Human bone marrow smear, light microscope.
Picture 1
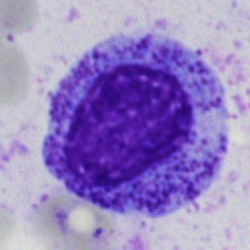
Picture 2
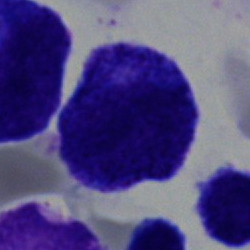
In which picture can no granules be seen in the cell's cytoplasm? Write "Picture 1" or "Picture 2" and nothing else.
Picture 2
